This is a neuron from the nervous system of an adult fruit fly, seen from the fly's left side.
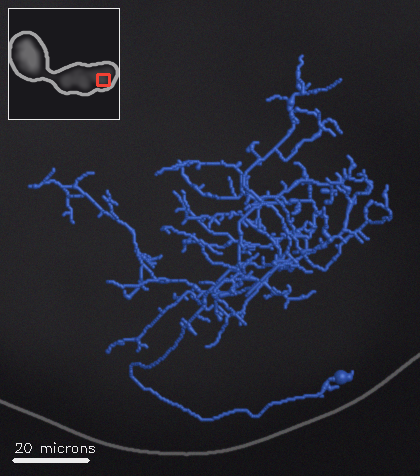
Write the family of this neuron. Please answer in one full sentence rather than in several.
The family designation of this neuron is hemilineage 13B.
